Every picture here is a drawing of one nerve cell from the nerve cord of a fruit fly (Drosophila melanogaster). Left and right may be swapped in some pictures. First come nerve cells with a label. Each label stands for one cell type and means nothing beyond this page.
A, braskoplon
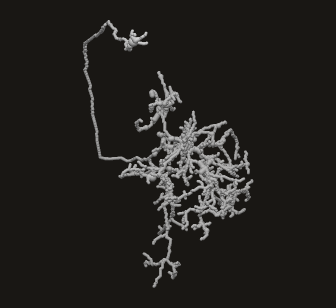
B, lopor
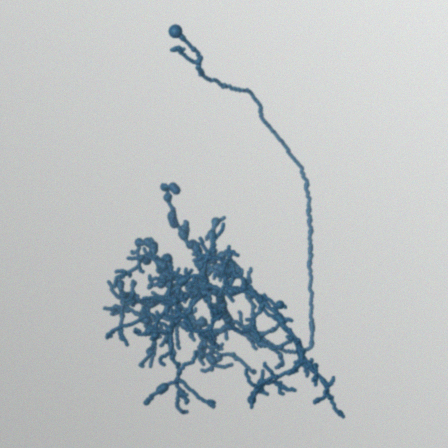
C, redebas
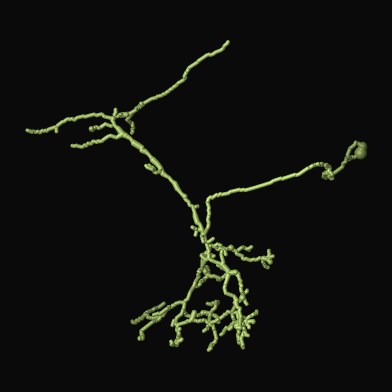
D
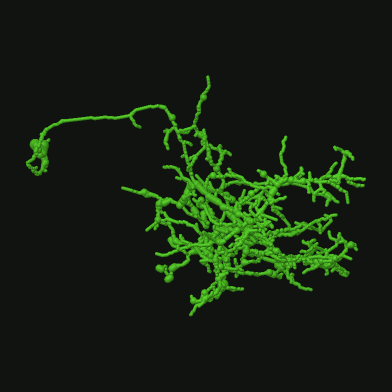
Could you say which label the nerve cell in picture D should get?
lopor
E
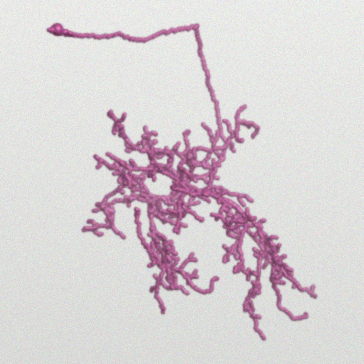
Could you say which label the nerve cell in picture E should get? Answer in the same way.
lopor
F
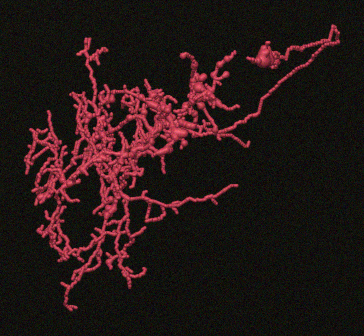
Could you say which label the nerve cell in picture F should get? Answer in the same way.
braskoplon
